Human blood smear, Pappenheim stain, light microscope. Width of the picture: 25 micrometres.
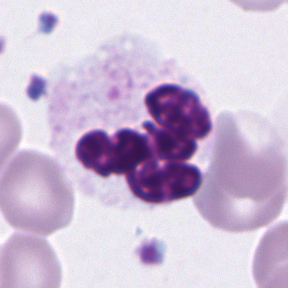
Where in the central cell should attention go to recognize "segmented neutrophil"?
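Fits a segmented neutrophil: plentiful, pale lilac cytoplasm.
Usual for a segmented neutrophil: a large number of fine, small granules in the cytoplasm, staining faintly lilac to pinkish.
The cytoplasm's lilac tone here agrees with that. Otherwise simply seen: chromatin dark purple and densely clumped; cytoplasm widest on the upper-left side of the nucleus; outline roughly round, with a faint, soft edge.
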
